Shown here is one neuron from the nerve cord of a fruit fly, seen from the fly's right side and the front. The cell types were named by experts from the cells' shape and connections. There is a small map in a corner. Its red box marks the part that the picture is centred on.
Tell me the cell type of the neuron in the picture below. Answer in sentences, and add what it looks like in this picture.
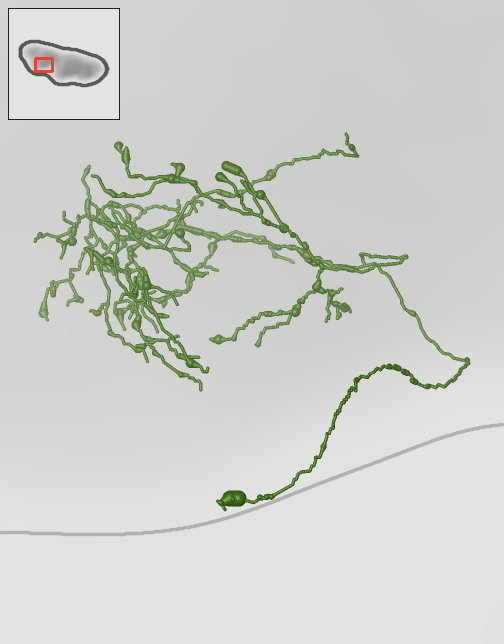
Its cell type is IN14A109. Its broad class is nerve-cord intrinsic neuron. Dozens of branch ends can be seen. As drawn here it is about as wide as it is tall.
